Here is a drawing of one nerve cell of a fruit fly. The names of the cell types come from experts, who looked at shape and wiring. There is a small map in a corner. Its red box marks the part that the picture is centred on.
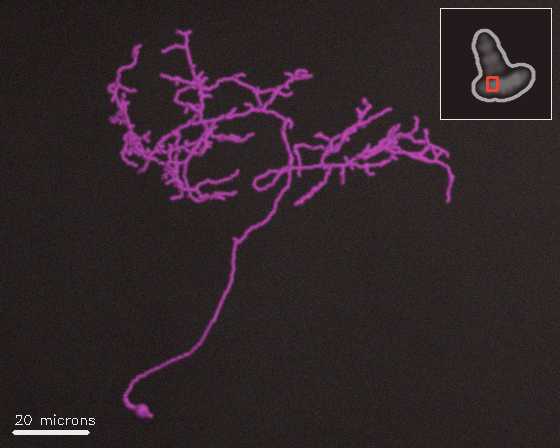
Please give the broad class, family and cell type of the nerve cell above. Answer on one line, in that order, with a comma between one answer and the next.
central-brain intrinsic neuron, hemilineage SLPav3, CB3762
